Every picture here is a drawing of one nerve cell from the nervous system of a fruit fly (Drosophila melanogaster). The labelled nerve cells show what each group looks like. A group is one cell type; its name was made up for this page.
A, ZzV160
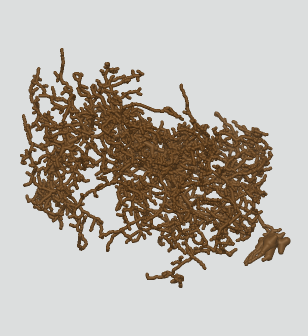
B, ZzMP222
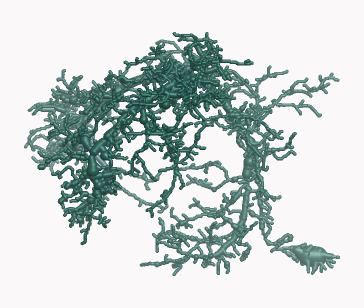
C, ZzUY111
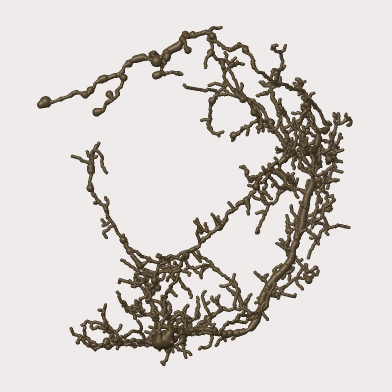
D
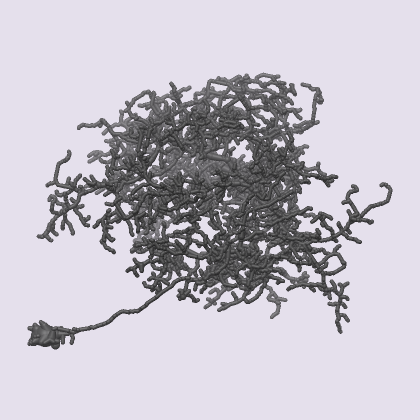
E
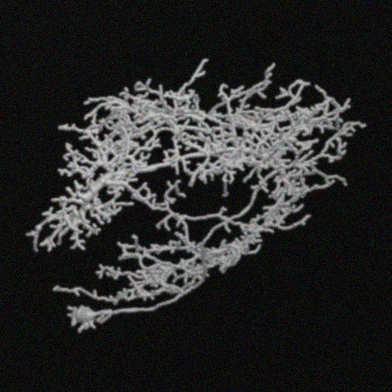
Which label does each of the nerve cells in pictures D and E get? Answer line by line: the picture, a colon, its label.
D: ZzV160
E: ZzMP222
